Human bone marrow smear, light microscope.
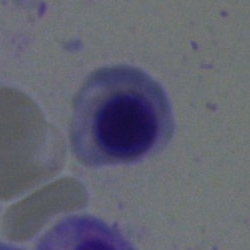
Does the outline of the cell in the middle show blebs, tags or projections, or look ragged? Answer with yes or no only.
Yes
